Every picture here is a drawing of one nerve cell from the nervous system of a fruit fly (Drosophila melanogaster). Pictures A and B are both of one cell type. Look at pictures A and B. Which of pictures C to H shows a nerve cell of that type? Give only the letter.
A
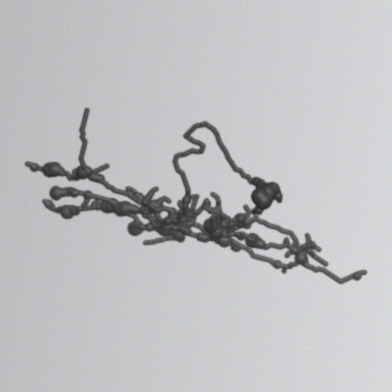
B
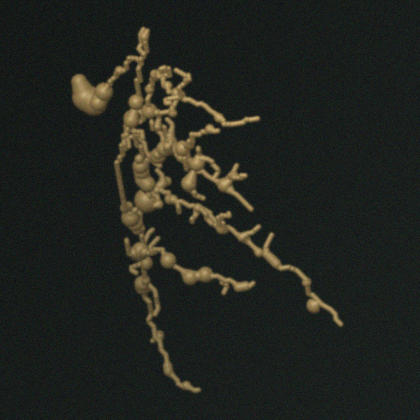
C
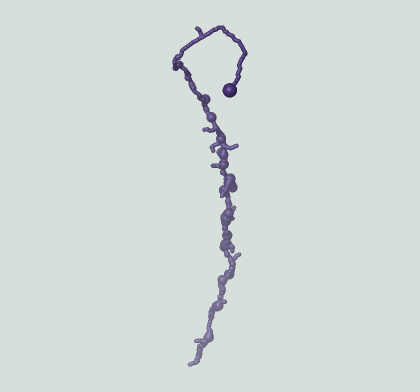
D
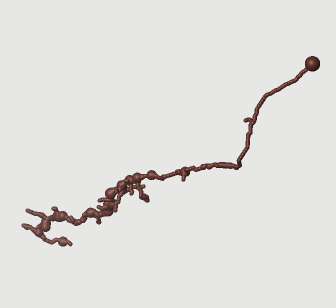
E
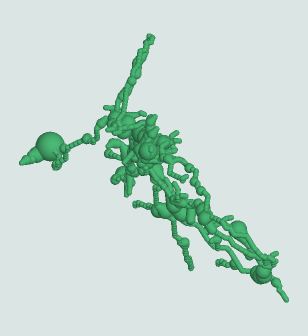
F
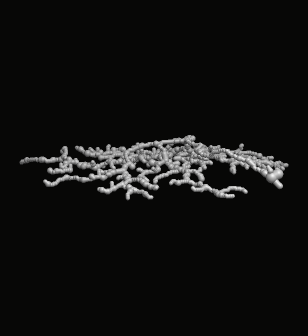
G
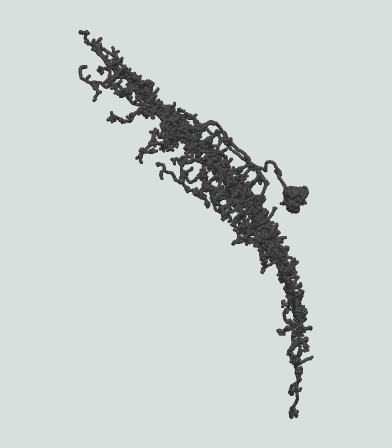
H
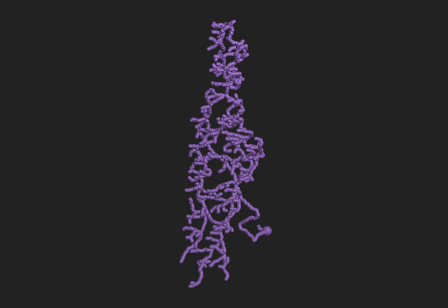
E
